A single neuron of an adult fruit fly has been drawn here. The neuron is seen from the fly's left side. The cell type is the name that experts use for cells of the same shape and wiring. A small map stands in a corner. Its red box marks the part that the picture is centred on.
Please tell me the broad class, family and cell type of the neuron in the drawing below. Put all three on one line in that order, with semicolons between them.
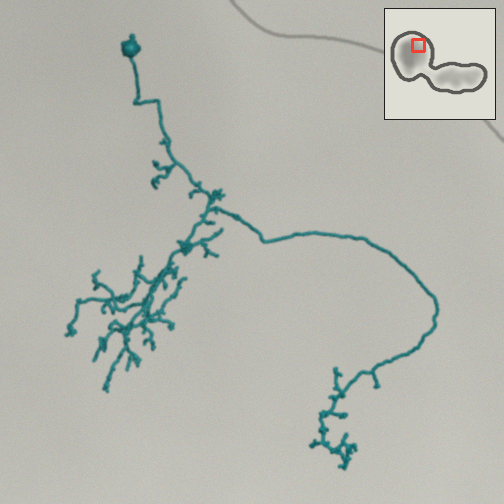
optic-lobe intrinsic neuron; Tm; Tm38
